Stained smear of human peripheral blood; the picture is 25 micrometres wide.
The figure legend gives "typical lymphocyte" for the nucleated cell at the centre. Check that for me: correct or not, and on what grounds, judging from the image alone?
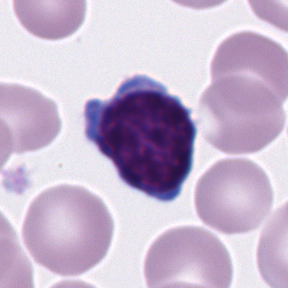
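Checked against both names, typical lymphocyte holds. First, cytoplasm: scant, mainly a thin rim at the upper left and lower edge, around a single unlobed nucleus that fills most of the cell.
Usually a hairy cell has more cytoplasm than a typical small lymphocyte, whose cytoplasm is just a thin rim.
So this point favours typical lymphocyte over hairy cell. Second, chromatin: dark purple and coarsely clumped.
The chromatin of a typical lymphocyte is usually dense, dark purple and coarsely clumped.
Third, granules: none seen, which suits both names.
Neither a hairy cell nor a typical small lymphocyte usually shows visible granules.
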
